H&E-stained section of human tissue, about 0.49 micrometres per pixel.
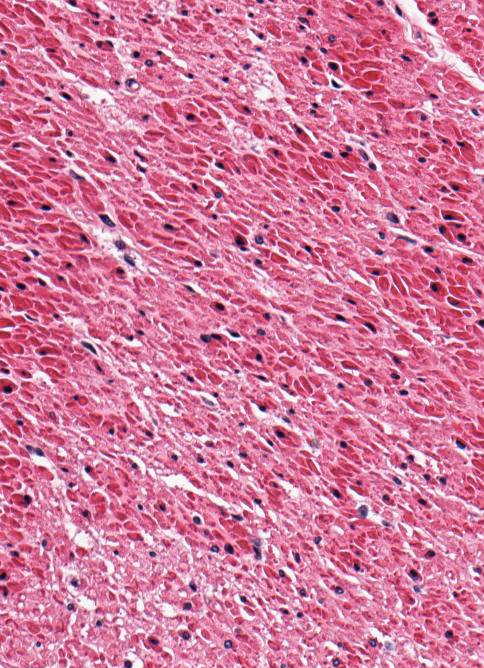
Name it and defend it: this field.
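Mostly smooth muscle here. The fibre cytoplasm stains bright pink to red.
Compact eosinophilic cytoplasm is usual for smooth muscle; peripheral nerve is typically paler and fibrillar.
Between fibres there's only scant stroma, just thin pale gaps, plus small white cracks that mostly follow the fibre direction. No epithelium or glands anywhere.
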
